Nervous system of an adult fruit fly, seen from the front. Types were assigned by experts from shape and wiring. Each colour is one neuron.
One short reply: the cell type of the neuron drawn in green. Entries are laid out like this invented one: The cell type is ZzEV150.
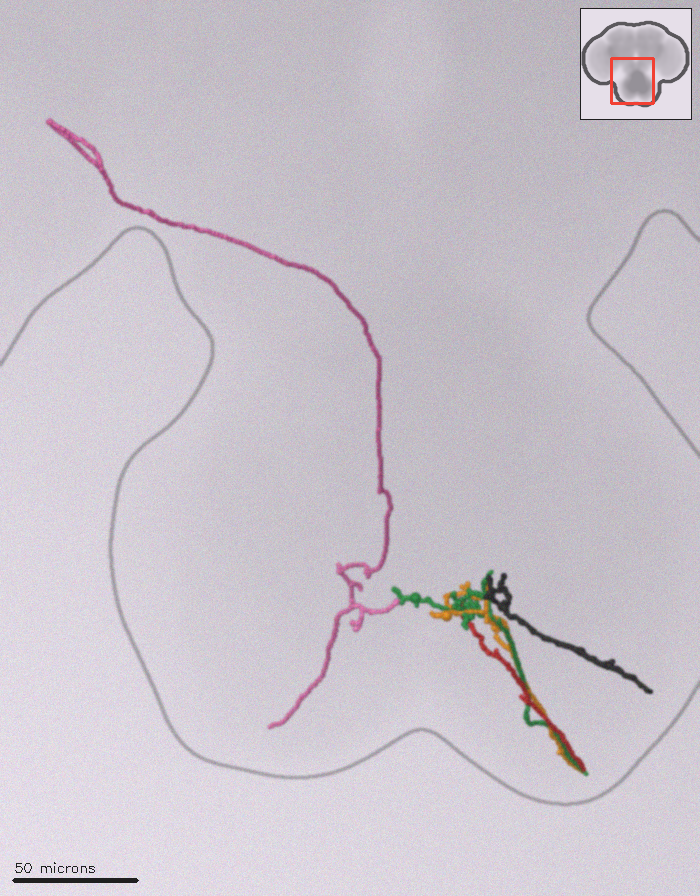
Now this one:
The cell type is SNpp56.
